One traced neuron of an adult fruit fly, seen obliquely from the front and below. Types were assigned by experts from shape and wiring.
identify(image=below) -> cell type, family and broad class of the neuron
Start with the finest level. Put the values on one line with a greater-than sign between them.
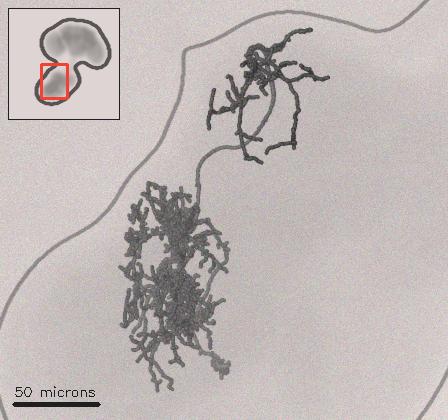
IN03A001 > hemilineage 03A > nerve-cord intrinsic neuron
